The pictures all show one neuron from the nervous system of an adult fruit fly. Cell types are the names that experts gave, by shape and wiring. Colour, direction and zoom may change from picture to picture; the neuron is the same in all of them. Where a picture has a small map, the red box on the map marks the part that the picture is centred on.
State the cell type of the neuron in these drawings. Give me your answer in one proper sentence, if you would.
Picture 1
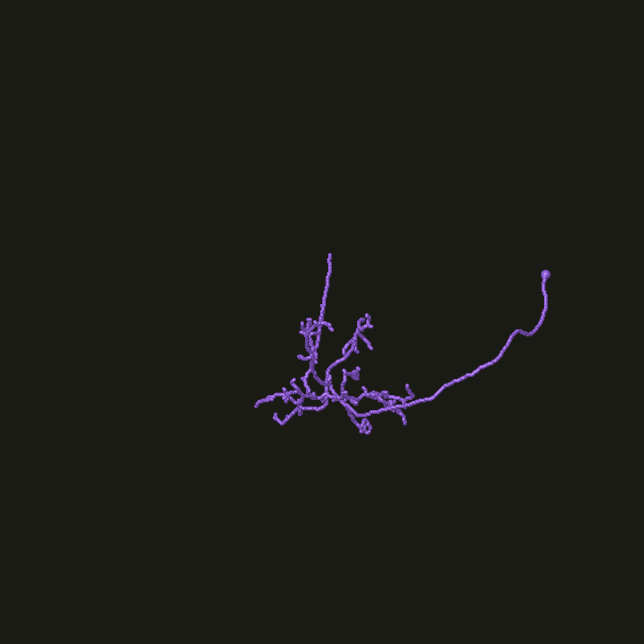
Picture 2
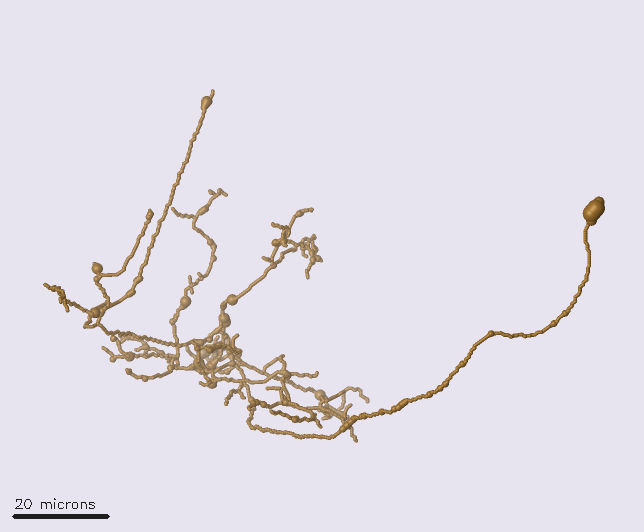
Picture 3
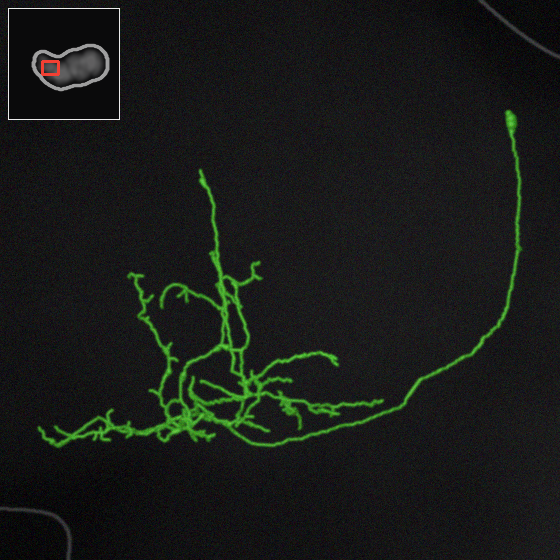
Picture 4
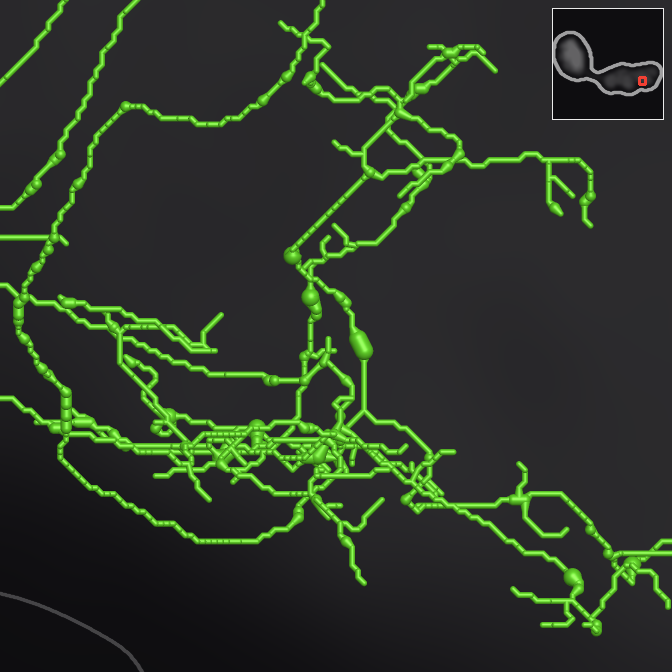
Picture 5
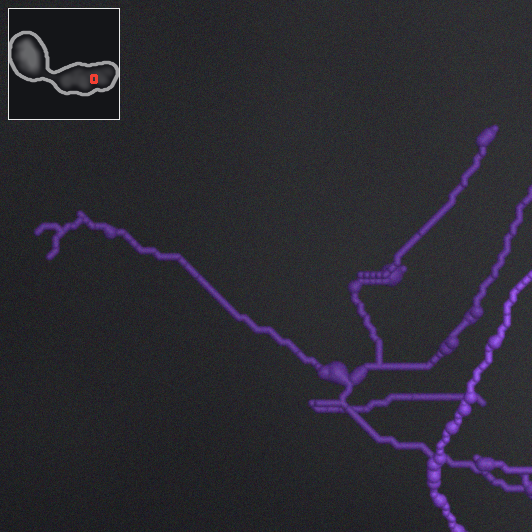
The cell type designation of this neuron is IN09B054.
